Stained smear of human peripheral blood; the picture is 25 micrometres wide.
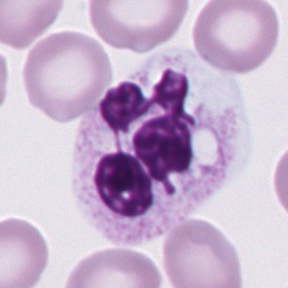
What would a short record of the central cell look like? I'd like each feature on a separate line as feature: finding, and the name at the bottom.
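Nucleus: split into several separate lobes
Lobe connections: thin threads of chromatin
Granules: fine, lilac-pink, scattered through the cytoplasm
Vacuole: single, round, clear, right of the nucleus
Name: segmented neutrophil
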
